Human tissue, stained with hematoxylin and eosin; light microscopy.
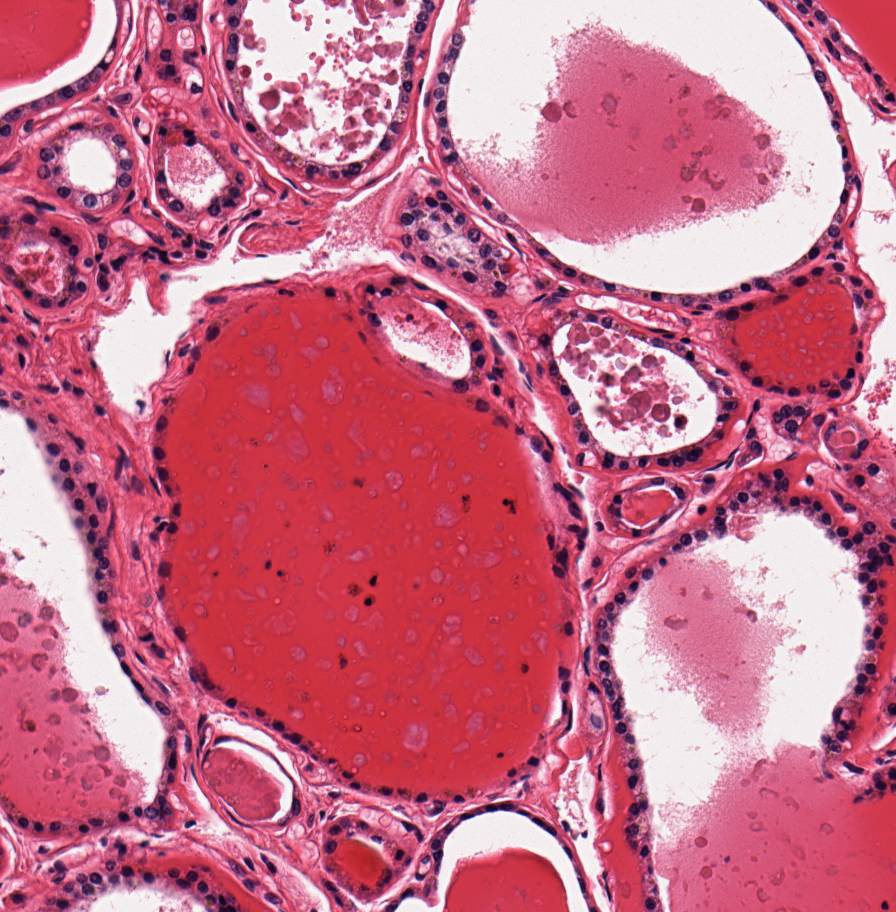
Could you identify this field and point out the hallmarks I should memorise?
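Mainly thyroid follicle, this one. Closely packed round to oval follicles vary widely in size, largest at centre-left, each lined by one layer of flattened to low cuboidal cells with dark round nuclei. The large central one holds dense deep red colloid with scattered small pale vacuoles.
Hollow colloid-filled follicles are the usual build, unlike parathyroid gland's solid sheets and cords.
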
